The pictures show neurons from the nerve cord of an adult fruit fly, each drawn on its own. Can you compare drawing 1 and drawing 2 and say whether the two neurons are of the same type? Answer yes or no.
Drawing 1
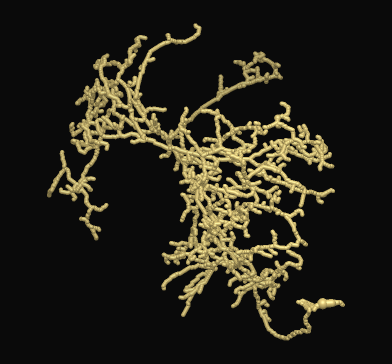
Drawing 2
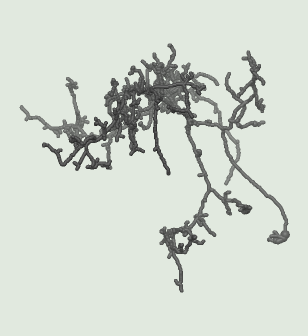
no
